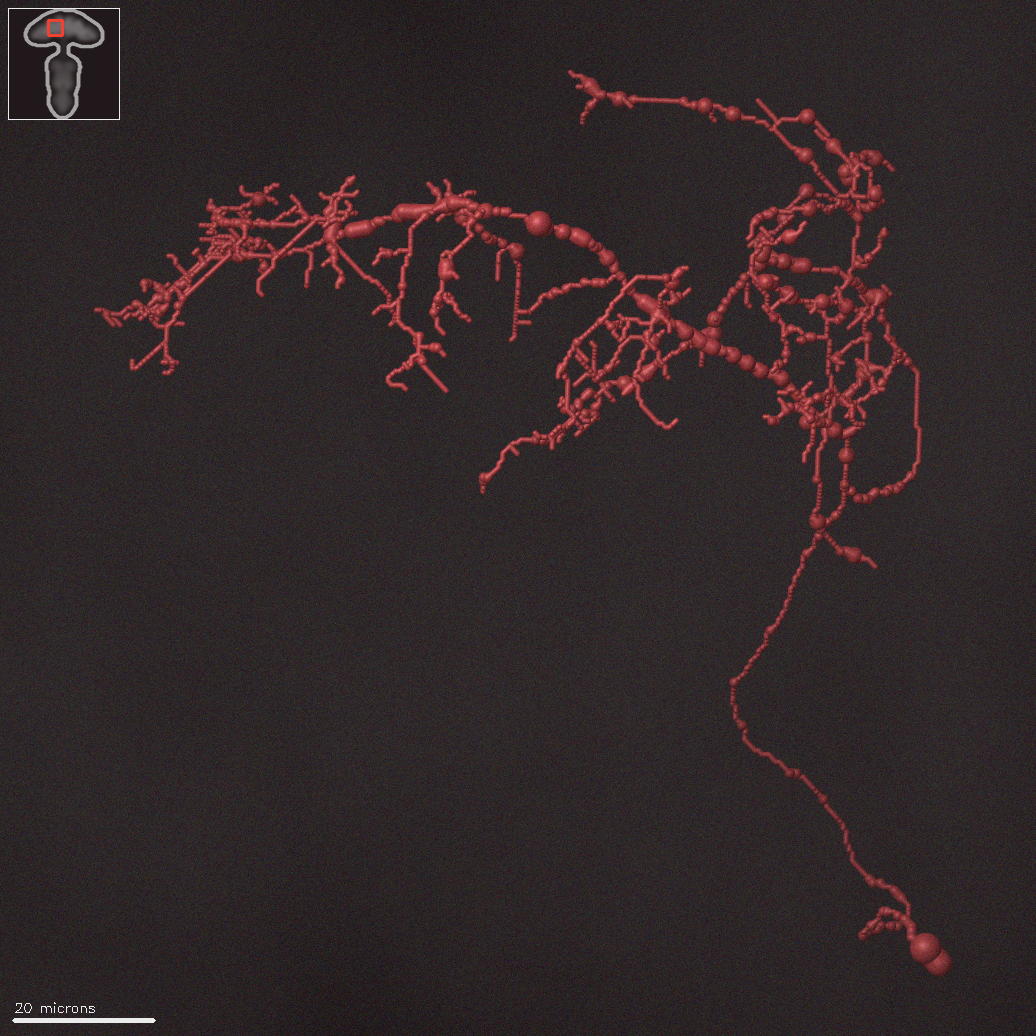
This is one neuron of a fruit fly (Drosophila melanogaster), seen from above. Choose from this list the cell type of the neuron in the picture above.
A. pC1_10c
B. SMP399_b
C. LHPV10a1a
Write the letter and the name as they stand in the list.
B. SMP399_b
